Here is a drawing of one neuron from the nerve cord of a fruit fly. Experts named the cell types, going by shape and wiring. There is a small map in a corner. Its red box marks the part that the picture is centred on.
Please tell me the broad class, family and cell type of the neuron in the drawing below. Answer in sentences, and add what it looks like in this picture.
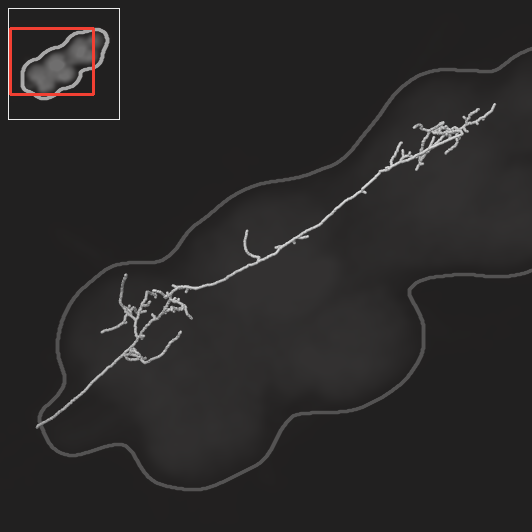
This is a descending neuron. The family is DNde. The cell type is DNde005. No cell body is drawn. In this view it is wider than it is tall.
